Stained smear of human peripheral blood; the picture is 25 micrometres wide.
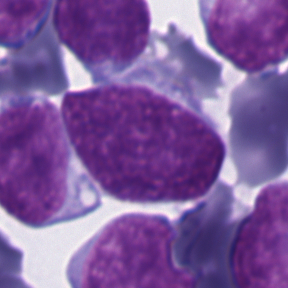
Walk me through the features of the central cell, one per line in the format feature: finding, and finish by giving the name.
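Chromatin: finely stippled, evenly spread across the nucleus
Nuclear staining: reddish-purple throughout
Cytoplasm: little or none visible around the nucleus
Nearby: pale grey-lilac irregular fragment just above the cell
Name: myeloblast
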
